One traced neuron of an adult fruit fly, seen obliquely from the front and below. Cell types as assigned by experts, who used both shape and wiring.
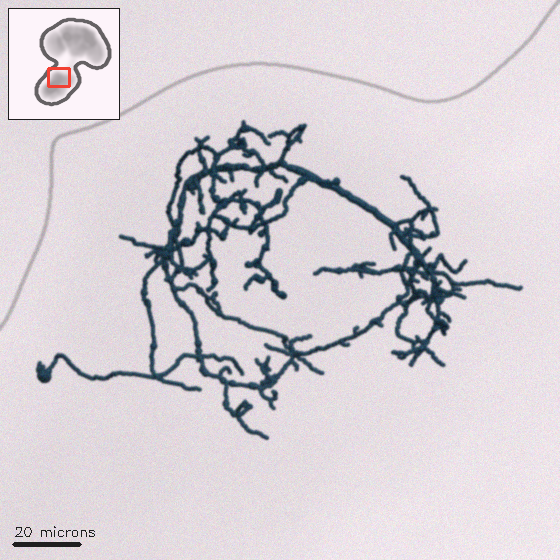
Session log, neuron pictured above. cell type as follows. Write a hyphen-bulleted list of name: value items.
- cell type: IN03A049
